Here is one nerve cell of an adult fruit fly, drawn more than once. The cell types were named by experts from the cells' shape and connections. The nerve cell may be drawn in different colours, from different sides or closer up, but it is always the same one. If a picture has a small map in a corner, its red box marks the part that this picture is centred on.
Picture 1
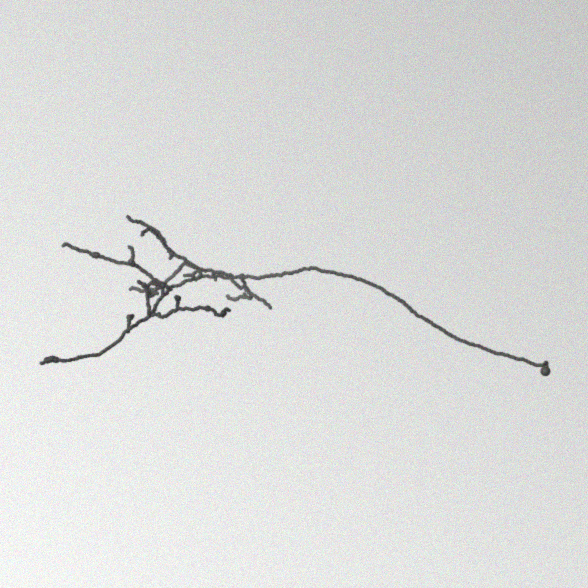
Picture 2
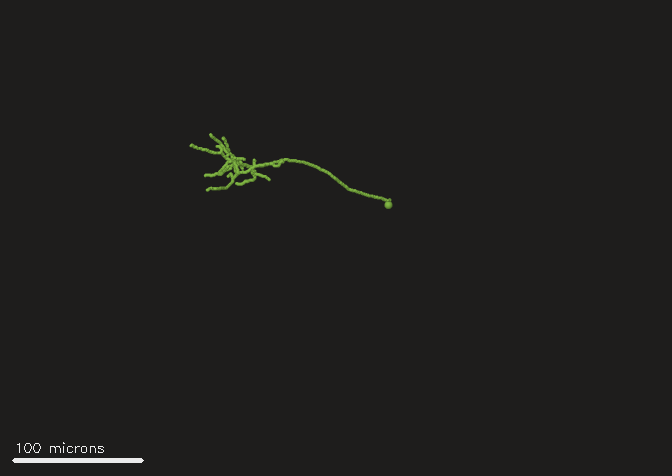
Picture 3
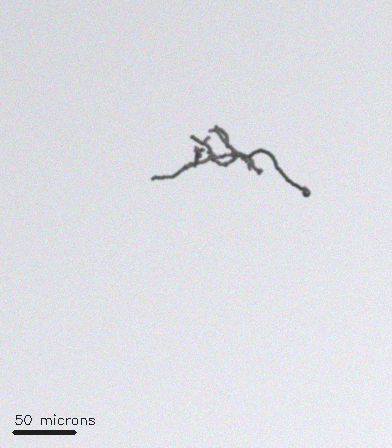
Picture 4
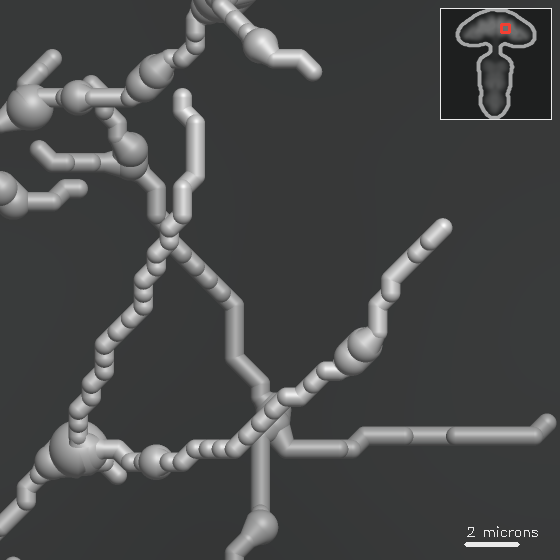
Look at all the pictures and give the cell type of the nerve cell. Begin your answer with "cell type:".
cell type: CB1789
